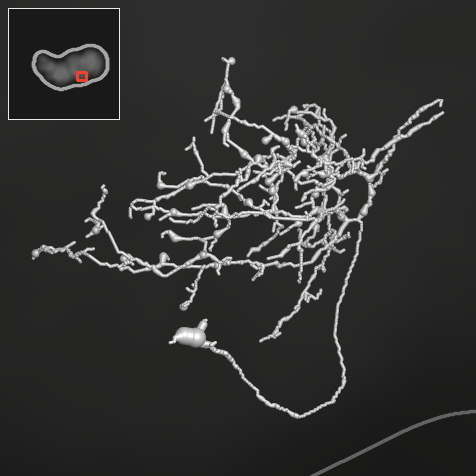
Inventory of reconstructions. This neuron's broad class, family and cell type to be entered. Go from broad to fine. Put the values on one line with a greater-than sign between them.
central-brain intrinsic neuron > hemilineage TRdm > GNG414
